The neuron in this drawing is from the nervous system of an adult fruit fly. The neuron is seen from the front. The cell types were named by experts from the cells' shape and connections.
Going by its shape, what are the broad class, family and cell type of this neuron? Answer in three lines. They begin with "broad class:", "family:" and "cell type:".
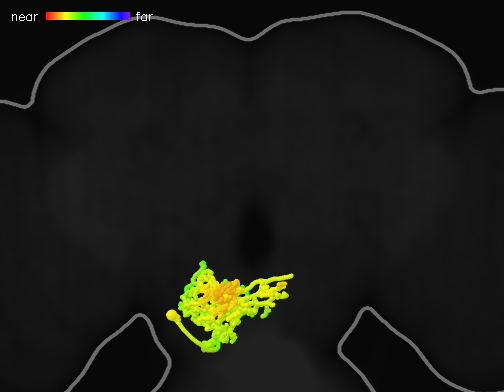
broad class: central-brain intrinsic neuron
family: hemilineage MD3
cell type: GNG350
